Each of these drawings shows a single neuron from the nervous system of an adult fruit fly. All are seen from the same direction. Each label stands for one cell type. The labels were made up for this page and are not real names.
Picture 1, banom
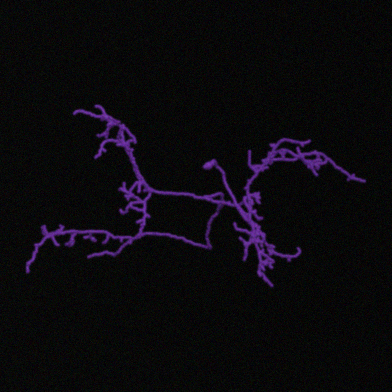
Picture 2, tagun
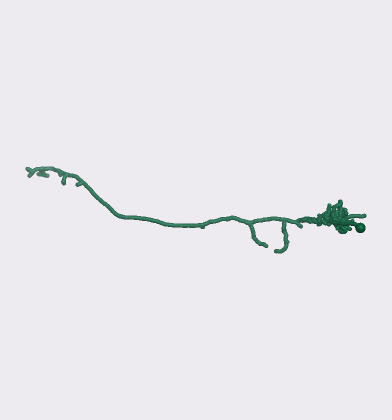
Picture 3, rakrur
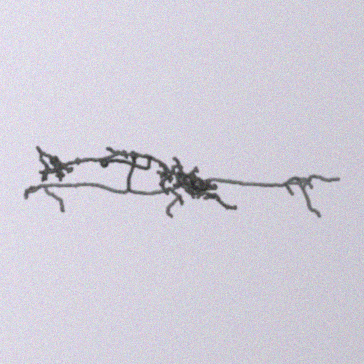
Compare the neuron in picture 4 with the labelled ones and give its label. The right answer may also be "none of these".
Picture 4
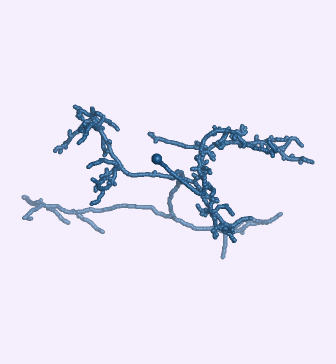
banom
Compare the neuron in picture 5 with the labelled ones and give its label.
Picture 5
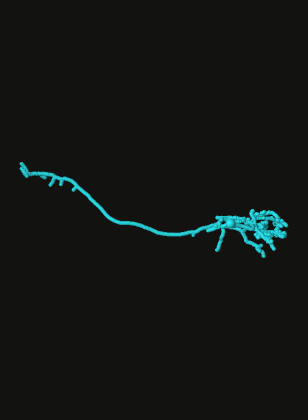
tagun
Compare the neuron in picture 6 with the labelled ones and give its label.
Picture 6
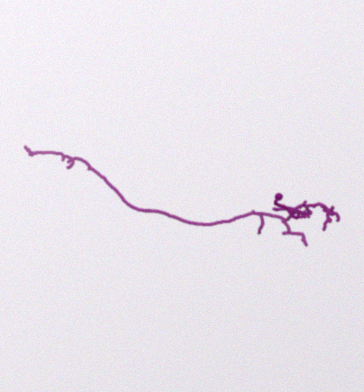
tagun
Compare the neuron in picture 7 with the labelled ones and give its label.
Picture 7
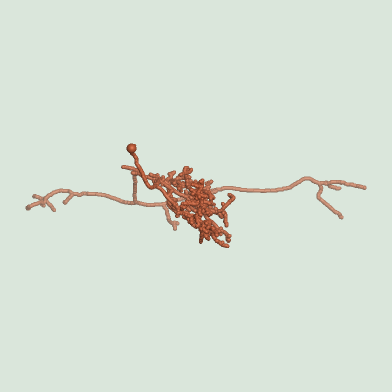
rakrur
